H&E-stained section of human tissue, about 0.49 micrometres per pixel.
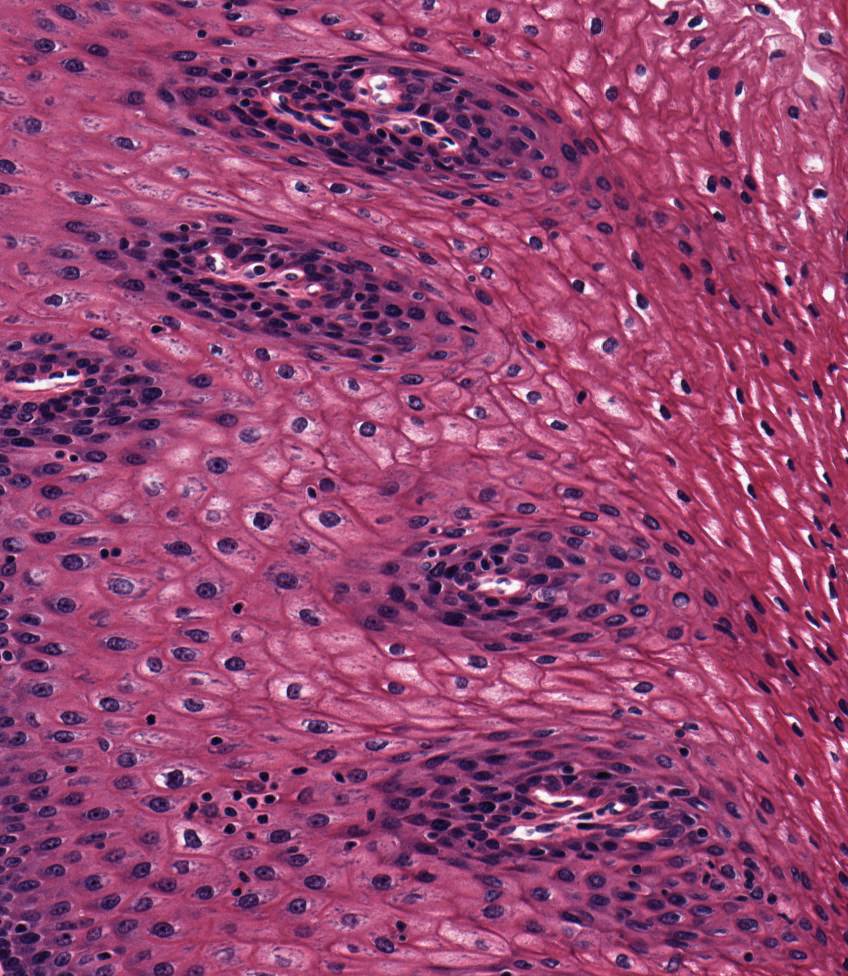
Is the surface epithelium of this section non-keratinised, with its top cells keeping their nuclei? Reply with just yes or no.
Yes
